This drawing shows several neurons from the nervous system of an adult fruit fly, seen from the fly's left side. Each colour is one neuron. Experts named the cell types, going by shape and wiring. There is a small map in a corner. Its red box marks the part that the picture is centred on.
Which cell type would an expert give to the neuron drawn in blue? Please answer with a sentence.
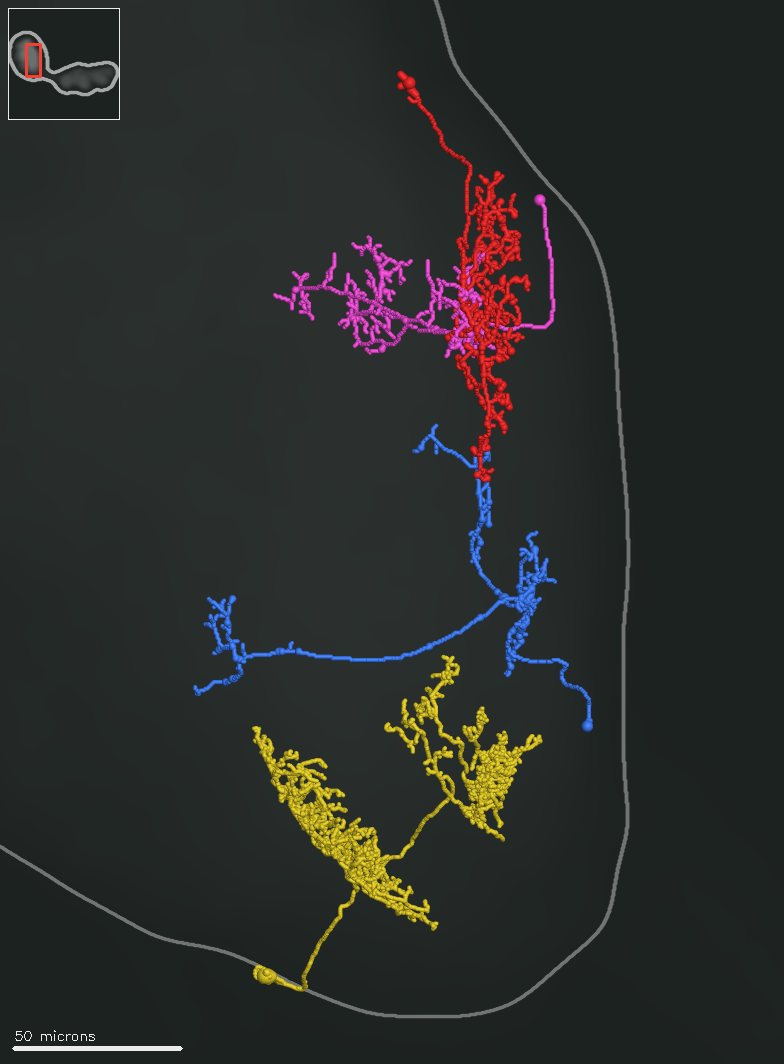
The cell type is Y13.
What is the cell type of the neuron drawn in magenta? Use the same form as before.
The cell type is Y14.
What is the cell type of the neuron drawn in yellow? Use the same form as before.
The cell type is TmY16.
